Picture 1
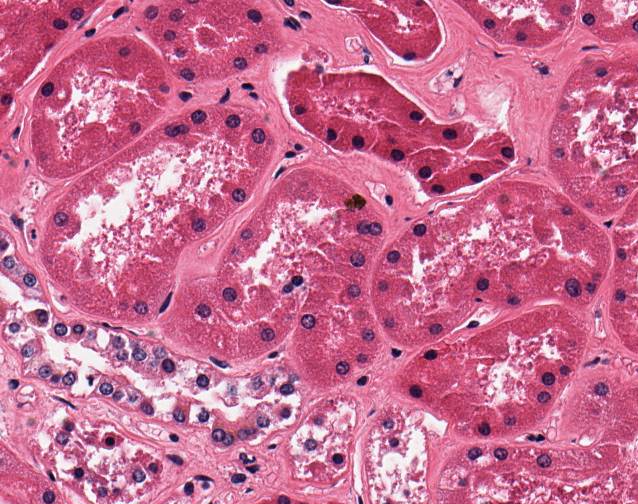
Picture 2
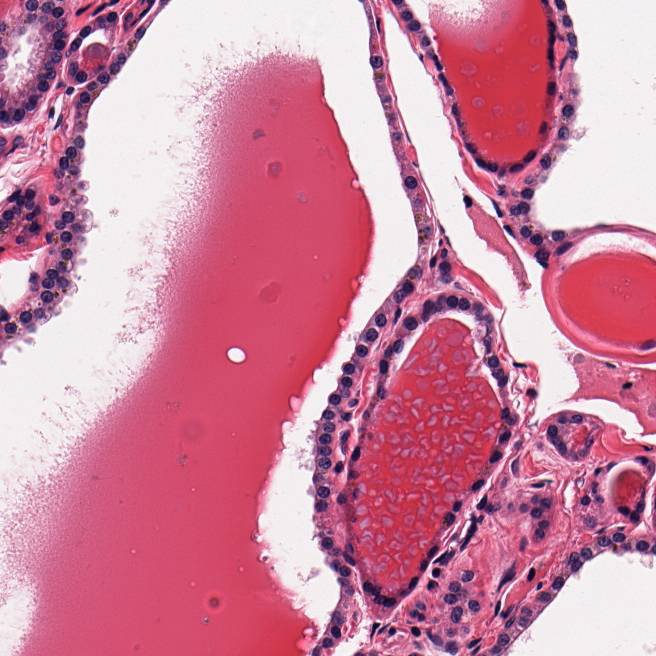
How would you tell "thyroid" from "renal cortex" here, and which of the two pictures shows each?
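First, the assignment: picture 1 is renal cortex, picture 2 is thyroid. Arrangement: the renal cortex has closely packed rounded tubule cross-sections; the thyroid has a large mass of homogeneous pink material over most of the left and centre, with smaller rounded follicles at right. Lining: tall cells with abundant, granular, deeply eosinophilic cytoplasm in the large renal tubules; cuboidal cells with round dark nuclei in the thyroid follicles, each a single layer. Lumina: those of the large renal tubules are irregular, partly filled with wispy, pale pink, frayed material.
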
